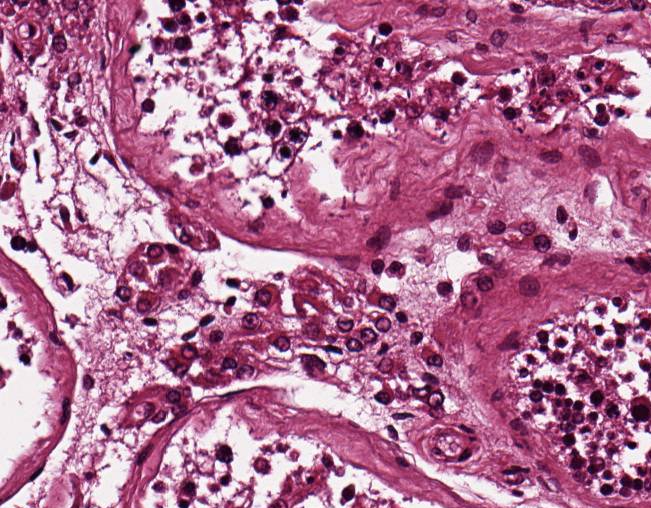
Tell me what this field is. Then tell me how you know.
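Mostly seminiferous tubule: see the rounded profiles at upper centre, lower right and lower left, with interstitial tissue between them.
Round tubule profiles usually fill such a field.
Inside, rounded cells with dark round nuclei lie loosely among white spaces rather than in orderly layers. In the interstitium at centre-left lies a cluster of polygonal cells with abundant pink cytoplasm and round nuclei, many showing a dot-like nucleolus.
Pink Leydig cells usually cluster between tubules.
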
